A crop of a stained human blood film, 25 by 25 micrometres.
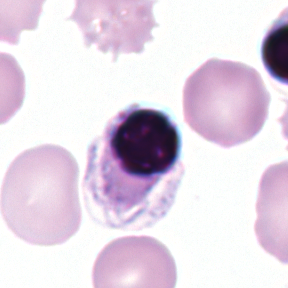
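Normoblast in a stained smear of human peripheral blood. The nucleus sits off-centre toward the upper right of the cell, its chromatin very dense and stained dark purple-black throughout, with no nucleoli to be seen. The cytoplasm shows no distinct granules.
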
